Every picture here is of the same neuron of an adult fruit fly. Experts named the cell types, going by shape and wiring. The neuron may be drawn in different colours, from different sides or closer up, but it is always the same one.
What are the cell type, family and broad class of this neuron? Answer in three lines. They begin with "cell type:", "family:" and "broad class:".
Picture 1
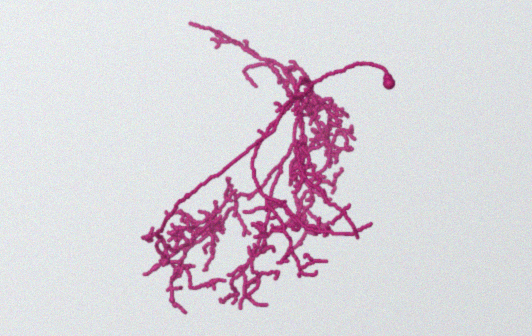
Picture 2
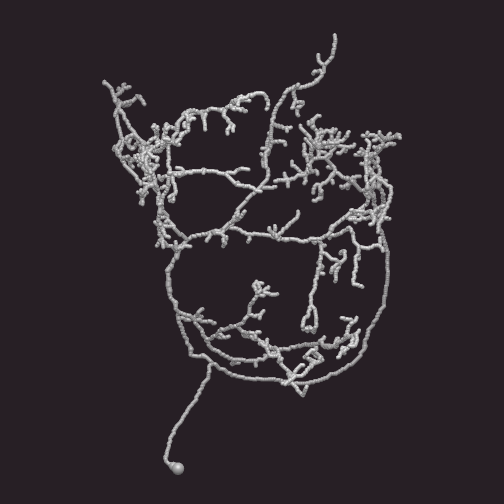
cell type: CB3001
family: hemilineage SLPav1_medial
broad class: central-brain intrinsic neuron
